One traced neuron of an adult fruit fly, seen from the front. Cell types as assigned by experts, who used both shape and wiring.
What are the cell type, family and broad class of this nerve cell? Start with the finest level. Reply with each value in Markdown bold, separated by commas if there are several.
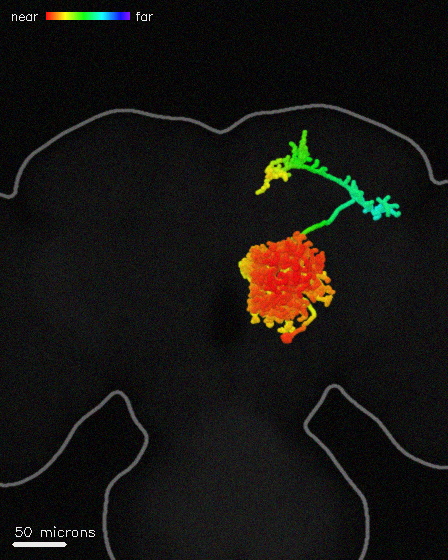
**M_vPNml50**, **hemilineage ALv1**, **central-brain intrinsic neuron**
